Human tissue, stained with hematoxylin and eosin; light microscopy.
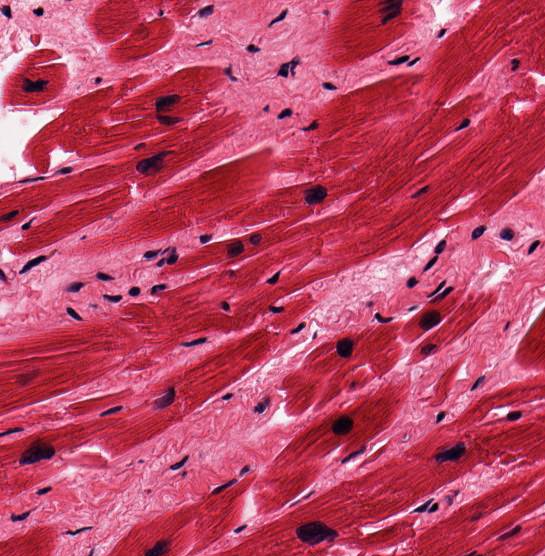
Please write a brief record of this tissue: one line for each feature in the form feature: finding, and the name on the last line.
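Fibres: deep red, diagonal, lower left to upper right
Nuclei: central within the fibres
Cytoplasm: fine lengthwise lines along each fibre
Collagen: small, dark, slender nuclei scattered between fibres
Name: left ventricle of the heart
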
